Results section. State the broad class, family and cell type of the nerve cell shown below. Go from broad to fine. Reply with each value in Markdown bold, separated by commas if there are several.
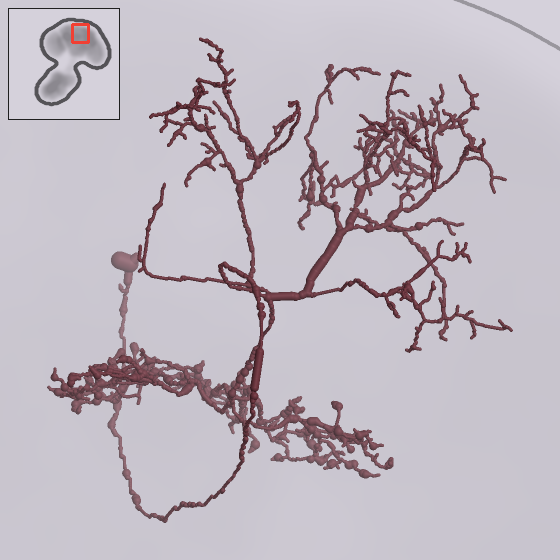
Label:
**central-brain intrinsic neuron**, **class CX**, **FB4K**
